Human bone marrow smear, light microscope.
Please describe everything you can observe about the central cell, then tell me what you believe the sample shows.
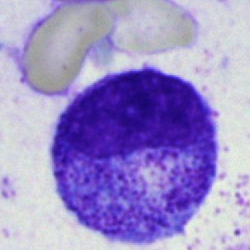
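First, the nucleus: it fills the upper half of the cell, and its lower border runs roughly straight across the cell. Next, the cytoplasm: it is crowded with coarse purple granules. Then, within that granular cytoplasm, a paler area lies in the middle. This cell is a myelocyte.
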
